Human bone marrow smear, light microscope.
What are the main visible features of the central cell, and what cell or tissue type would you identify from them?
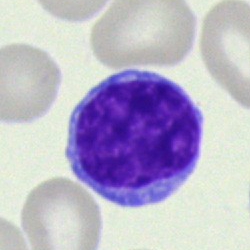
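Chromatin clumped into dark purple patches, paler areas between; no distinct nucleolus. Cytoplasmic rim widest along the lower edge, without granules. Lymphocyte.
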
